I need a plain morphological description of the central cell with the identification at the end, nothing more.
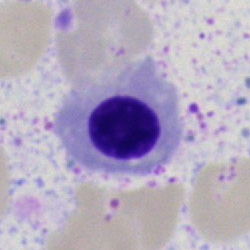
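Outline: irregular, with an angular corner jutting out at the upper right. Chromatin: dense and dark purple. Cytoplasm: a wide, pale greyish-blue rim around the nucleus, broadest above it. An erythroblast is shown.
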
